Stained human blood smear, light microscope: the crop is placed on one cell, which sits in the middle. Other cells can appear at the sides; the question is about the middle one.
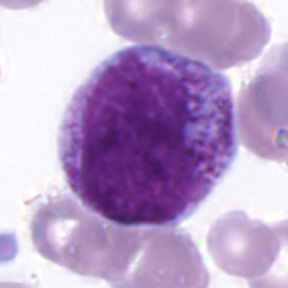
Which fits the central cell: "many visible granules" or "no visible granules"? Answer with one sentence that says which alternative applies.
Visible granules are present in great number in its cytoplasm.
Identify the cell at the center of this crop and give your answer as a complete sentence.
Of the cells in this crop, the central one is a promyelocyte.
